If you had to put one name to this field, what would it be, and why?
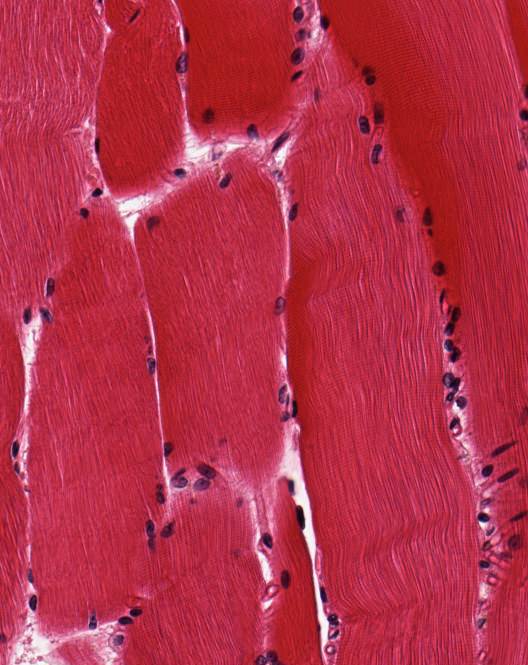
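What you're looking at is skeletal muscle. Look at the nuclei: dark, flattened ovals along the fibres, lying just beneath their borders rather than centrally. The fine transverse cross-striations show best in the broad fibre on the right.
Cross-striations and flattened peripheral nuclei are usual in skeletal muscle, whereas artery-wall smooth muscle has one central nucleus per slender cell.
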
